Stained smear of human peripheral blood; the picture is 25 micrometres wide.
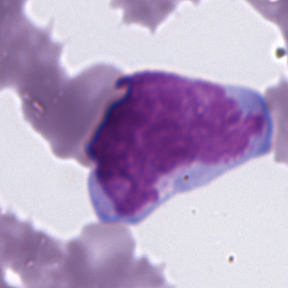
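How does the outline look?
Irregular and angular, I'd say, rather than round.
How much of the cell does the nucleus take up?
Most of it.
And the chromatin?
Finely textured, with no coarse dark clumps.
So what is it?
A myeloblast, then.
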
